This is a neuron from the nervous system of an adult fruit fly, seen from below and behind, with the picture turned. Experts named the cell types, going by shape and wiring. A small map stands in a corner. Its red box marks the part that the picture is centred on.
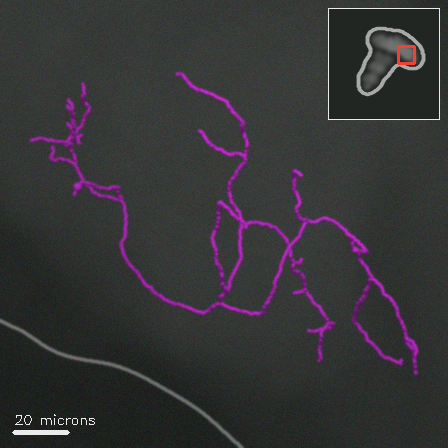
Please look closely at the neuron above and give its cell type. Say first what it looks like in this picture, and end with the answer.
The cell body can be seen on the left of the picture. From left to right in the picture it spans about 150 microns. It is a visual centrifugal neuron. It is of cell type LPT113.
